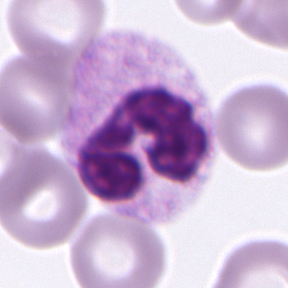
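Segmented neutrophil from a peripheral blood smear, with a roughly round, smooth outline. Its nucleus sits mostly in the lower half, leaving a wider band of cytoplasm above, and the chromatin is dark purple and coarsely clumped. Fine, dust-like lilac granules are scattered all through the cytoplasm.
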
